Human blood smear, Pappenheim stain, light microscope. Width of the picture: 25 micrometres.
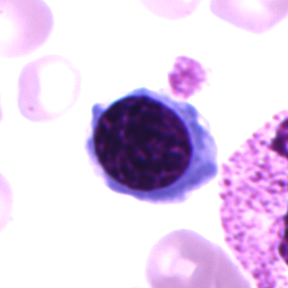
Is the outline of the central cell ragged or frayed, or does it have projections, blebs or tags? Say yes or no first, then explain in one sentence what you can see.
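Yes. The cell outline is irregular, with small bumps along its edge.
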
